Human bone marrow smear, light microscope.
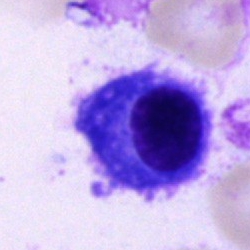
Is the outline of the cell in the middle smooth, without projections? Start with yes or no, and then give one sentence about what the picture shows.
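No. The cell edge is ragged, with small blebs and fragments along its border.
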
